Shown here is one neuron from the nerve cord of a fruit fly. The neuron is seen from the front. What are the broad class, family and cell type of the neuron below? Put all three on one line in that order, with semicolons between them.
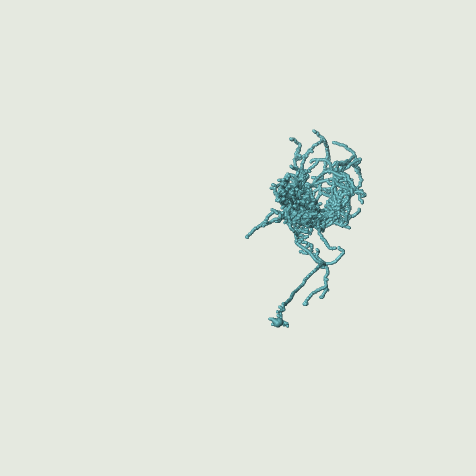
nerve-cord intrinsic neuron; hemilineage 07B; IN07B026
